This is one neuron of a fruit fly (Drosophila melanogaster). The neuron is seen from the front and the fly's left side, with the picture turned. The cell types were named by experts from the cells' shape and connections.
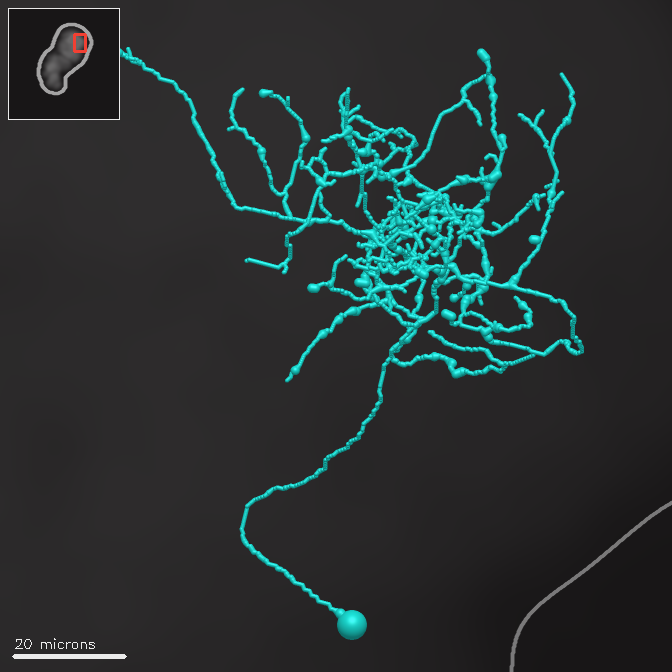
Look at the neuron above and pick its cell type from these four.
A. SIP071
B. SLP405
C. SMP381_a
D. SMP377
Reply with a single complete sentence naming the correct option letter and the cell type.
The cell type of the neuron is SIP071, listed as option A.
